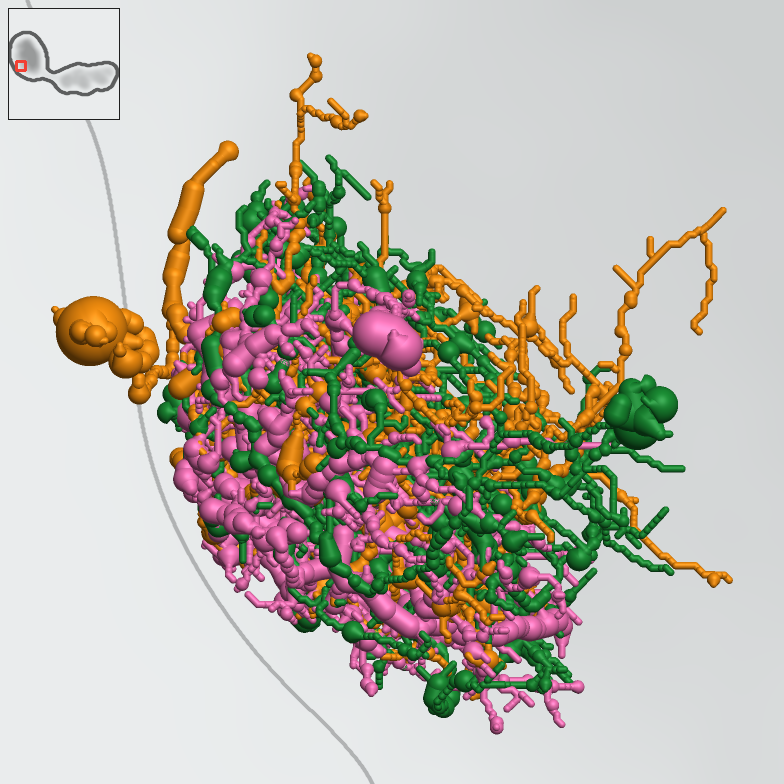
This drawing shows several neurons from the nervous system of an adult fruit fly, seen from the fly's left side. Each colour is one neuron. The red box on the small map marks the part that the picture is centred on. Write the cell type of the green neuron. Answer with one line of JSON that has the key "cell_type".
{"cell_type": "GNG479"}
